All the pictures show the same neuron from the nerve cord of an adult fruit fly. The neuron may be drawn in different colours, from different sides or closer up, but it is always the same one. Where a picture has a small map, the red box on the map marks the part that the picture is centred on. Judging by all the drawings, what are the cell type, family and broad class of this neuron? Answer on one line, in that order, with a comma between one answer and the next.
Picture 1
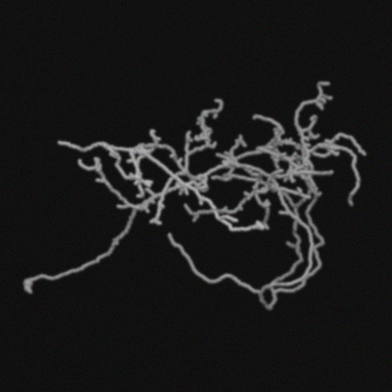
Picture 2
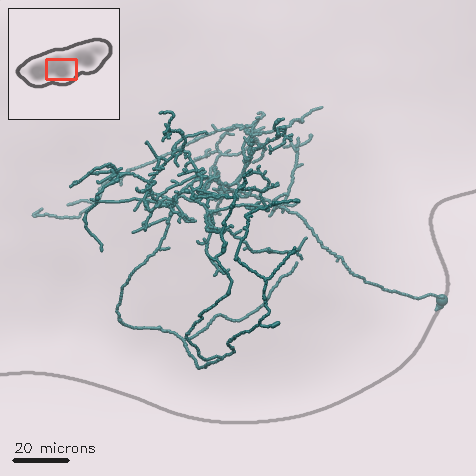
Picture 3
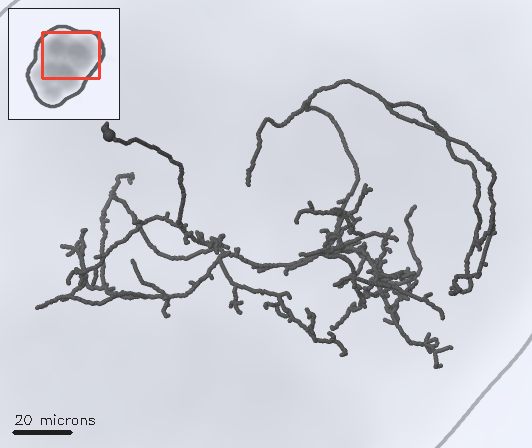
IN12B045, hemilineage 12B, nerve-cord intrinsic neuron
